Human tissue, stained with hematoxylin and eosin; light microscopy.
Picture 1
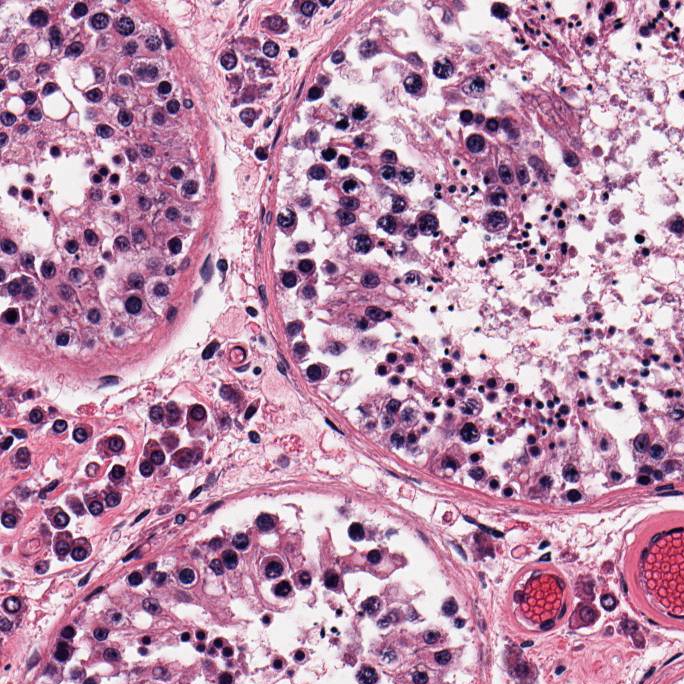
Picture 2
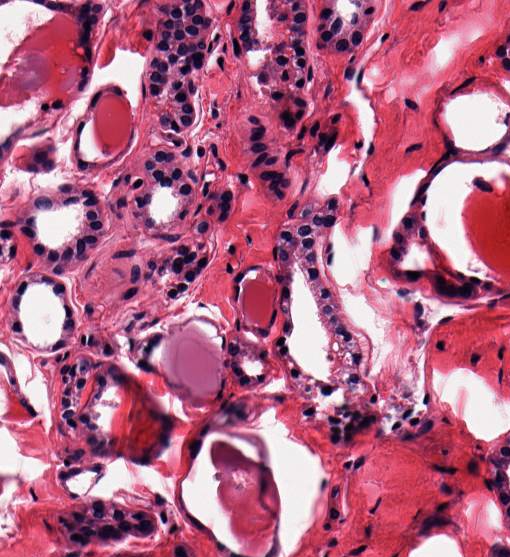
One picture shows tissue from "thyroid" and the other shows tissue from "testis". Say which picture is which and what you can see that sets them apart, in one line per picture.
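The field in picture 1 comes from the testis. The tubules are filled by a multilayered epithelium of many rounded cells rather than a single cell layer.
The field in picture 2 comes from the thyroid. The spaces are lined by a single layer of cuboidal to flattened cells.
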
